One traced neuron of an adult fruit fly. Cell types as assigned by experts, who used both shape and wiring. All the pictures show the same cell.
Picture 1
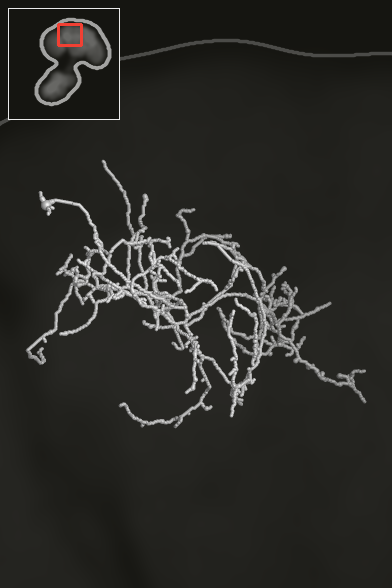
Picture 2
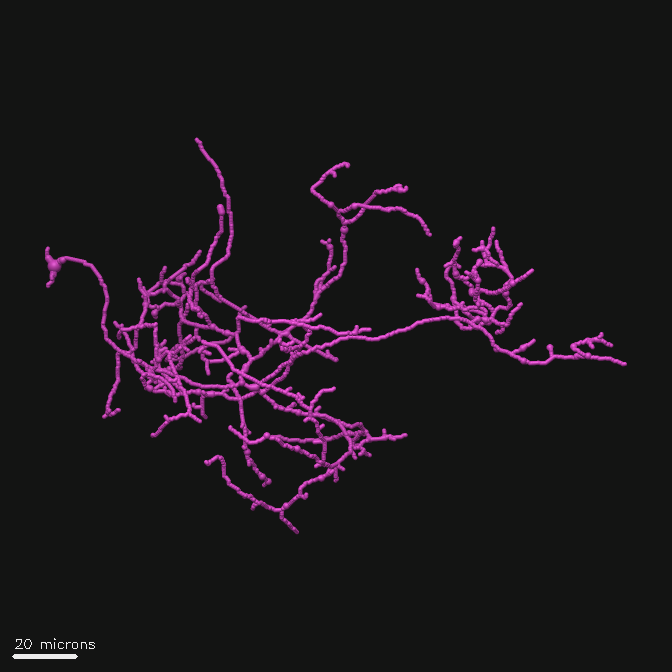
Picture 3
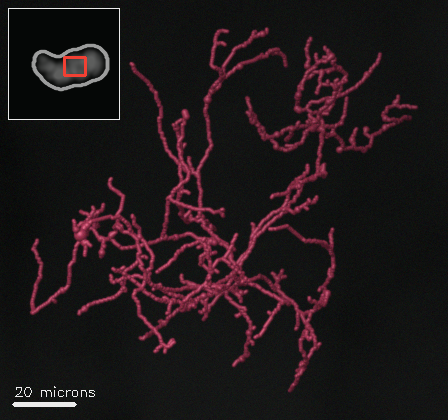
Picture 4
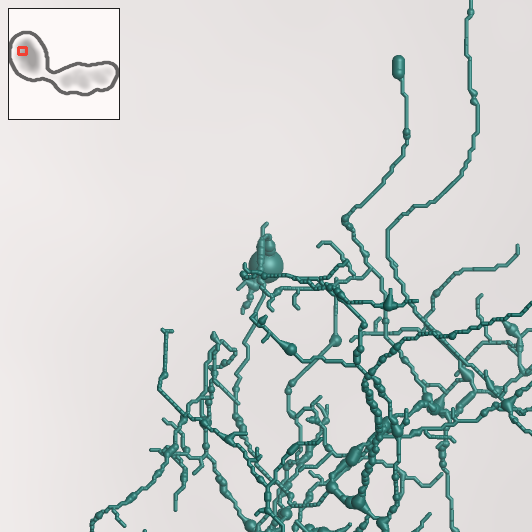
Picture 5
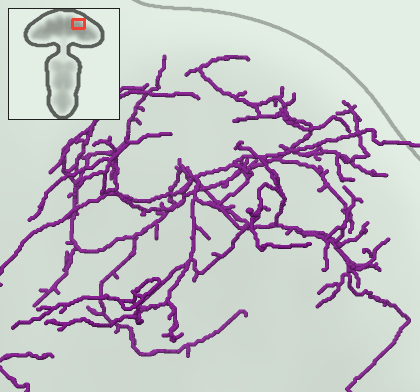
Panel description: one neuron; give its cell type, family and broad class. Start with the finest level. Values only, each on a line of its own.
CB3450
hemilineage VLPl2_medial
central-brain intrinsic neuron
